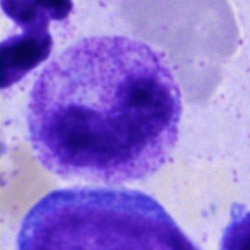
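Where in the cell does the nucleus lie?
Mainly in the lower half.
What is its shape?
Curved like a kidney, with its indentation facing upward.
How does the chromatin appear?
Dark purple and condensed into clumps, with no nucleoli visible in the nucleus.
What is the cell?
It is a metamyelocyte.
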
